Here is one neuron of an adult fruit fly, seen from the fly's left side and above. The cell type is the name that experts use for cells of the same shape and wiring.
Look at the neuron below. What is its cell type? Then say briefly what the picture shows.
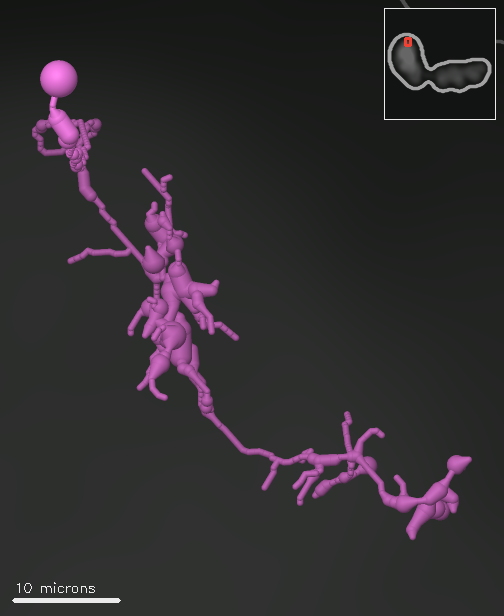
The cell type is Mi4. This is an optic-lobe intrinsic neuron. The cell body is at the upper left of the picture. From top to bottom in the picture it spans about 45 microns.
